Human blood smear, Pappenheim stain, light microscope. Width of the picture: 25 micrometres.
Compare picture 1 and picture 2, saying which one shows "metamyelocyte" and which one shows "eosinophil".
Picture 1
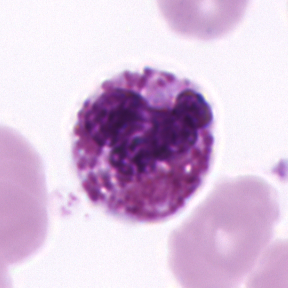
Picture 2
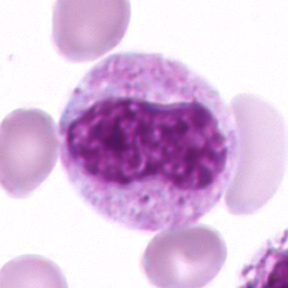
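The eosinophil is in picture 1 and the metamyelocyte in picture 2. Both cells have a round outline; that of the metamyelocyte is also smooth, with no projections from its surface.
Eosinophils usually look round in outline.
The eosinophil measures about 13 micrometres across. No nucleolus can be seen in it, and small pale clear spots lie scattered among its granules.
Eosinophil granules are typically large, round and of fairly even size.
A few small purple dots lie just outside the eosinophil at its lower left. In the metamyelocyte the nucleus is elongated and lies horizontally across the cell, narrowed near its middle into a waisted, bean-like shape.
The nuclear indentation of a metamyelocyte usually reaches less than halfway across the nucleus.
Fine purplish granules are scattered through the metamyelocyte's cytoplasm.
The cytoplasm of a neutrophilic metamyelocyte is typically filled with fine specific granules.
A red cell presses against the right side of the metamyelocyte.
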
